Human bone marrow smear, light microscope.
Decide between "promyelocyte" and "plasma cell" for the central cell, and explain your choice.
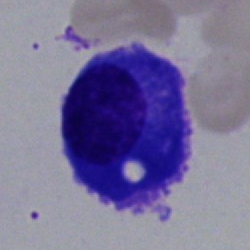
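Plasma cell, I'd say, rather than promyelocyte.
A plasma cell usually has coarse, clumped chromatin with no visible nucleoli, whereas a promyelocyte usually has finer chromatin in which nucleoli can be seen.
Here the chromatin stains dense and dark purple, which sits better with the plasma cell than with the finer chromatin of a promyelocyte. Beyond that, the cytoplasm is a deep blue, with one round clear vacuole just below the nucleus. Small bead-like blebs also stud the lower margin of the cell.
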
